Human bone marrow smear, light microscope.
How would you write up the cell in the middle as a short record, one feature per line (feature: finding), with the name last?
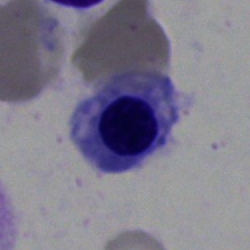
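Chromatin: dark purple, densely packed
Nucleolus: none seen
Cytoplasm: blue, rim broader left of the nucleus than right
Edge: ragged at upper right, small frayed projections
Name: erythroblast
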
